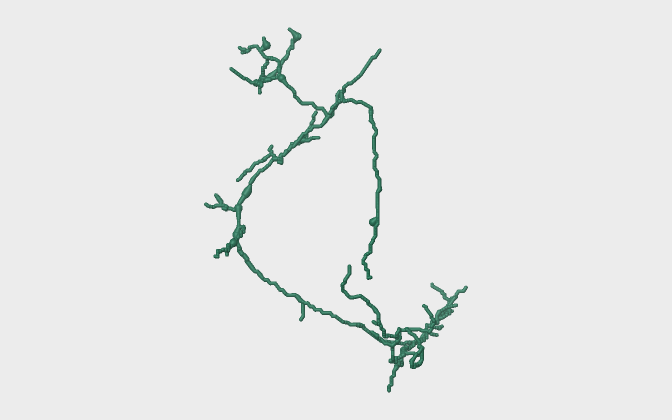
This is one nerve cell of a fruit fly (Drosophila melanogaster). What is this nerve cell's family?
hemilineage 20A.22A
